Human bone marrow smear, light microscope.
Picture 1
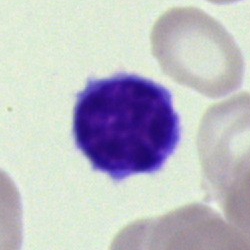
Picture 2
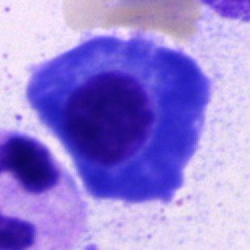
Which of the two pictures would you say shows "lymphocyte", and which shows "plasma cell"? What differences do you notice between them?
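The lymphocyte is in picture 1; the plasma cell is in picture 2. The lymphocyte has a roughly round outline, with small pointed projections from its margin, most visible at the top and bottom. Its cytoplasm is very scant, at most a thin rim around the nucleus, its chromatin is dense and deep purple, and no distinct granules are seen.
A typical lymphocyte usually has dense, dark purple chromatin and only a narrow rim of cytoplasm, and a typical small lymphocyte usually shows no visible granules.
The plasma cell differs in outline, which is irregular and angular rather than round. Its cytoplasm is abundant and deep blue, forming a wide rim all around the nucleus, with no granules.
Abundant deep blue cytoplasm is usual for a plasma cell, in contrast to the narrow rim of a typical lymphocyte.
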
